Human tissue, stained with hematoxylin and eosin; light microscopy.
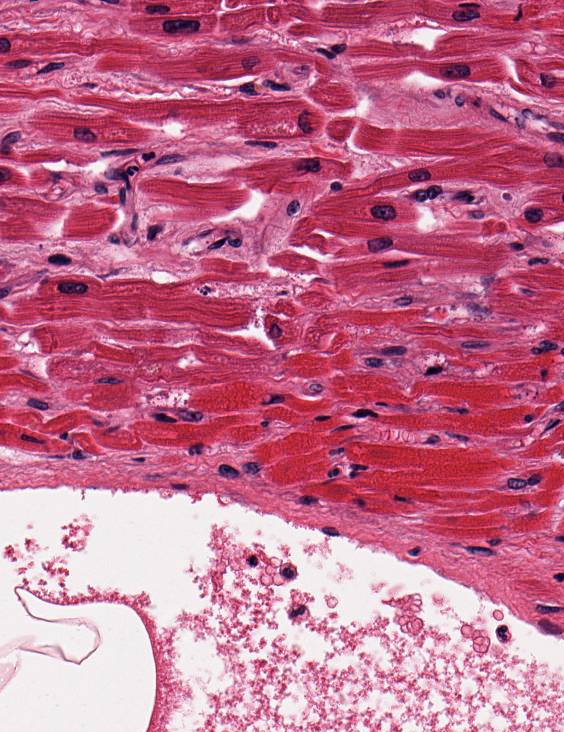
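Atrial appendage of the heart, stained with haematoxylin and eosin. Cardiac muscle fibres run roughly horizontally across the field, several branching to join neighbouring fibres. Their oval nuclei lie centrally within each fibre. Just below the muscle, a few leukocytes with dark nuclei lie among red blood cells.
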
